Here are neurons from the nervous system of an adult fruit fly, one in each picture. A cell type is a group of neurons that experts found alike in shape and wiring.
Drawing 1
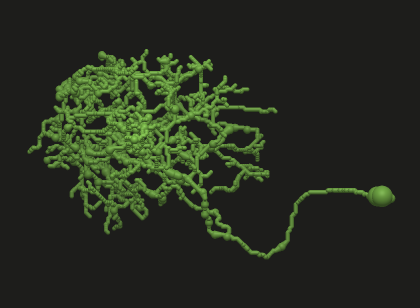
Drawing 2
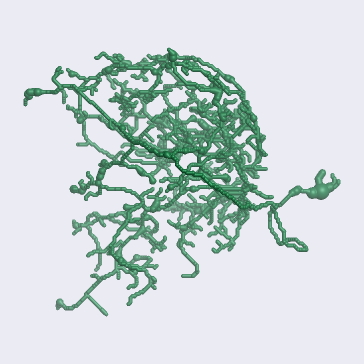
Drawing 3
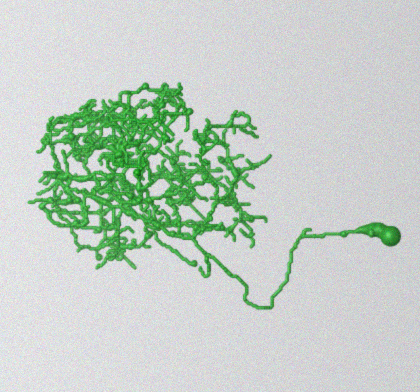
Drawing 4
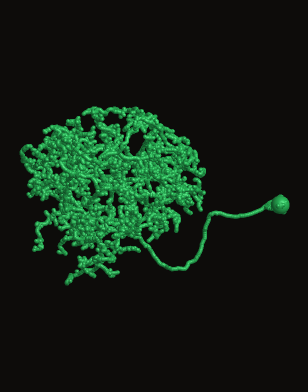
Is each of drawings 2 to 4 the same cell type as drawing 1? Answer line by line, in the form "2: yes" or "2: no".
2: no
3: yes
4: yes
